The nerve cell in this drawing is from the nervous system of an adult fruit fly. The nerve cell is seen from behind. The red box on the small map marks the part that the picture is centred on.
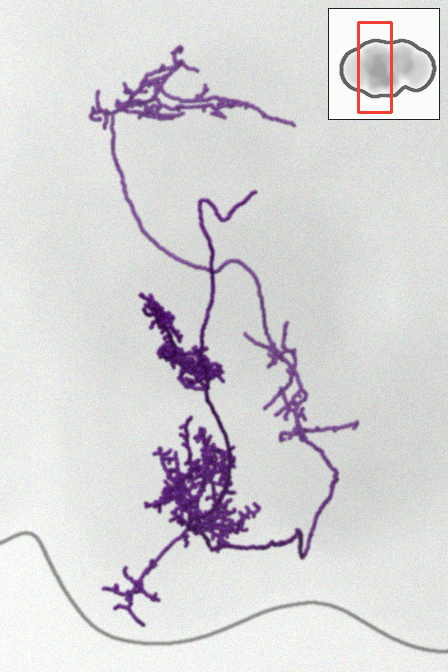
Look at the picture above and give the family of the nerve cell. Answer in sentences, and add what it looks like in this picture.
Its family is hemilineage 09B. It is an ascending neuron. The picture shows dozens of branch ends. In this view it is taller than it is wide.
